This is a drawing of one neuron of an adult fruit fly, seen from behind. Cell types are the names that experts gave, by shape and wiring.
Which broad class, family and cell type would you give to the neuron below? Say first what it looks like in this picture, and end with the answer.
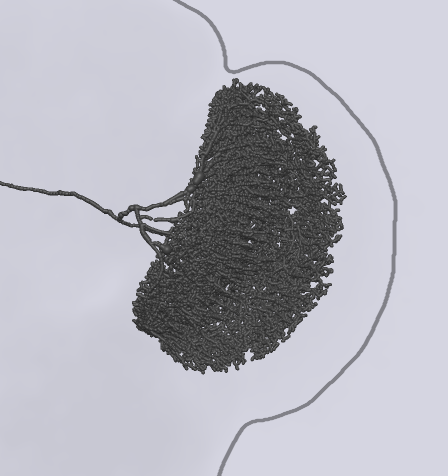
In this view it is wider than it is tall. It is an optic-lobe intrinsic neuron. The family is CT. The cell type is CT1.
